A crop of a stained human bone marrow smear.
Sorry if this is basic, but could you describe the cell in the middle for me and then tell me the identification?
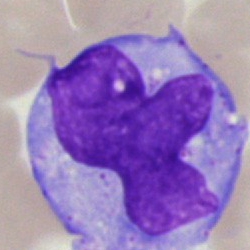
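Start with the edge: the outline is roughly round, and small pointed tags run along its upper edge. Now the nucleus, which is irregular and folded, with deep notches cutting into its outline. Around it, the cytoplasm is plentiful and a pale grey-blue. If you look closely, you can find a few small clear spots in that cytoplasm. This cell is a monocyte.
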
